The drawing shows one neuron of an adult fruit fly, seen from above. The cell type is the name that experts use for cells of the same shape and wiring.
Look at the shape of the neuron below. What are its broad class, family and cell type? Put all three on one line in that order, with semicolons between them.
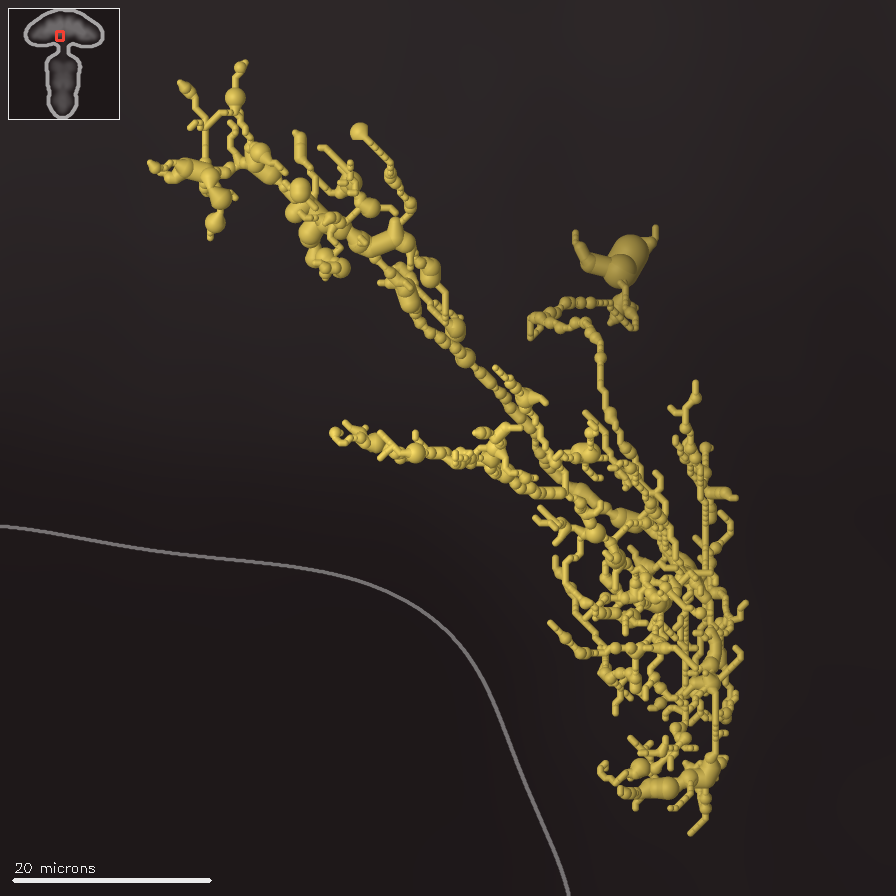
central-brain intrinsic neuron; hemilineage LB3; GNG422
